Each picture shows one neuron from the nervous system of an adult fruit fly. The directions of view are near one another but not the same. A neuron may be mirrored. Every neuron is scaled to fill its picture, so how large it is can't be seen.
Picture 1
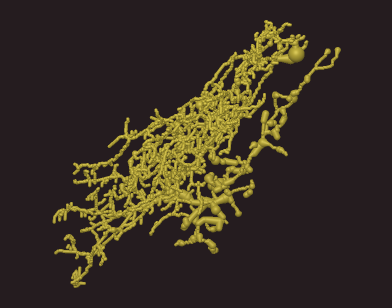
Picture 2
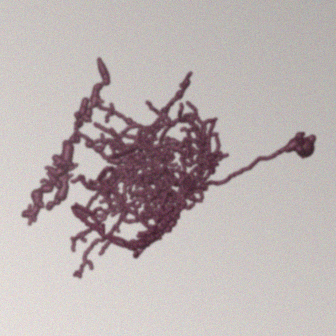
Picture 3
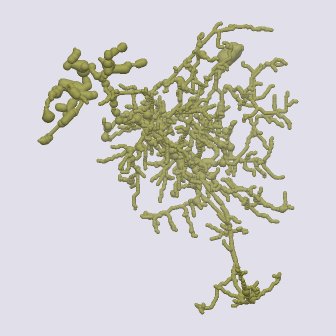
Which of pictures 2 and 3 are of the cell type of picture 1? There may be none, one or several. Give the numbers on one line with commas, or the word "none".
2, 3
